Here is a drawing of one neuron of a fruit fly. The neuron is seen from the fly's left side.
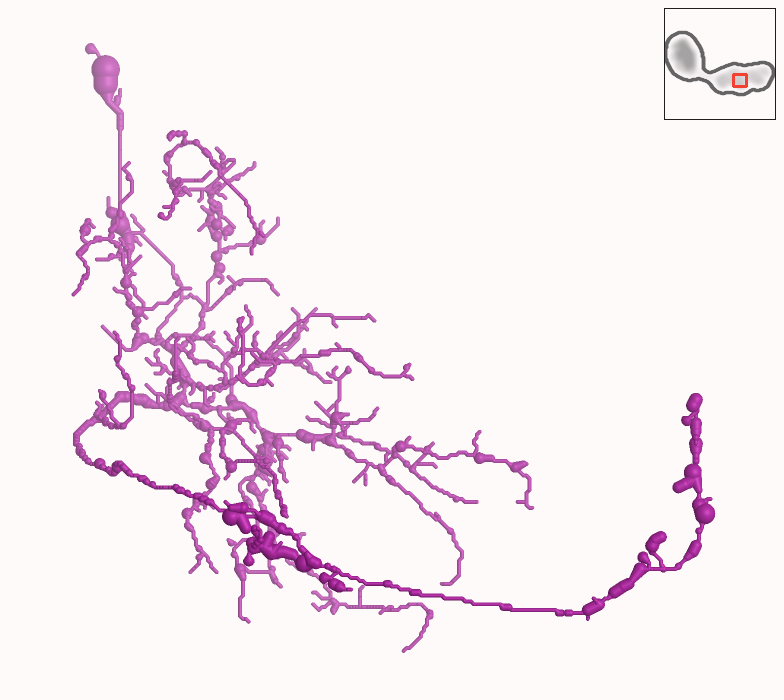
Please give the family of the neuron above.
hemilineage 09A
